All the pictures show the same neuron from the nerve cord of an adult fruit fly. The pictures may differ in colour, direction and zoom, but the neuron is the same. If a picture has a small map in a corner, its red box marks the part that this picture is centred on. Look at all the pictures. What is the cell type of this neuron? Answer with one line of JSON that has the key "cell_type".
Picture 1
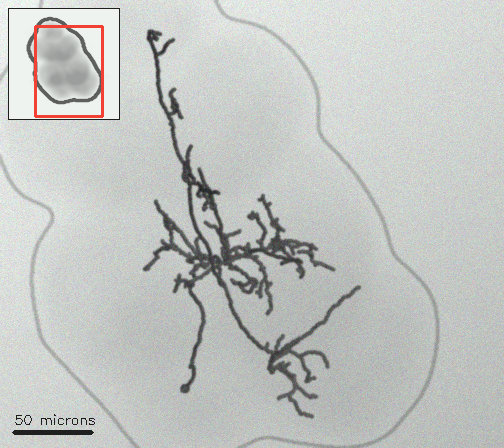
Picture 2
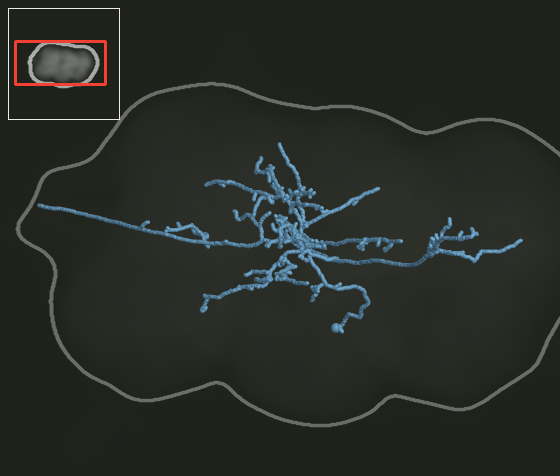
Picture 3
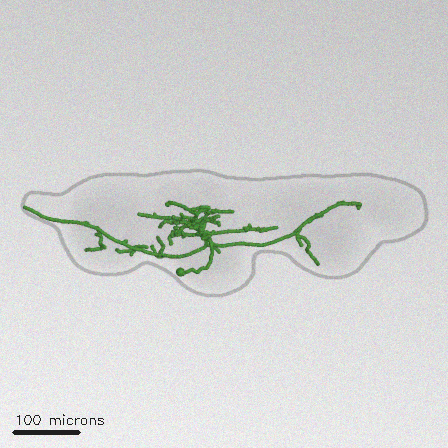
{"cell_type": "AN05B063"}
